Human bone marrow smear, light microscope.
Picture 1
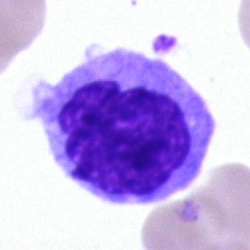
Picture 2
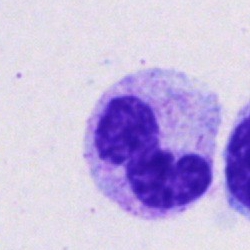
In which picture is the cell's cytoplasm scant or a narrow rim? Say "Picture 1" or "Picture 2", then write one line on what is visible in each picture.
Picture 1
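What picture 1 shows: The nucleus fills most of the cell.
What picture 2 shows: The cytoplasm is plentiful and pale lilac.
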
